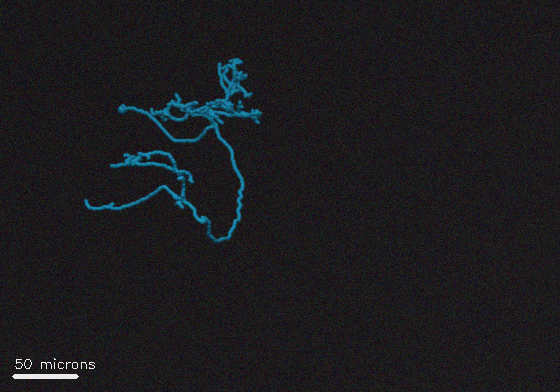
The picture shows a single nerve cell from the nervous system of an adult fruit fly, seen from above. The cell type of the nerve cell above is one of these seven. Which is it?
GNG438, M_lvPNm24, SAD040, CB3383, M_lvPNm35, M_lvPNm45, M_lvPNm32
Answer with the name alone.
M_lvPNm32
